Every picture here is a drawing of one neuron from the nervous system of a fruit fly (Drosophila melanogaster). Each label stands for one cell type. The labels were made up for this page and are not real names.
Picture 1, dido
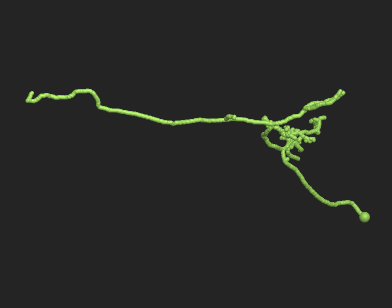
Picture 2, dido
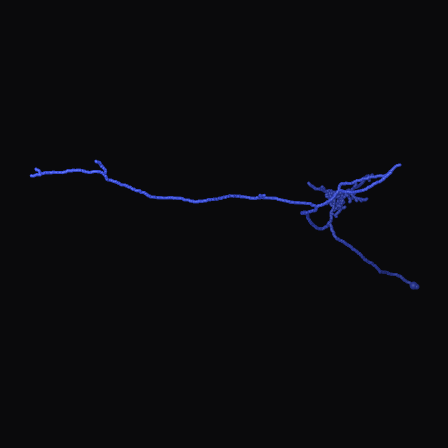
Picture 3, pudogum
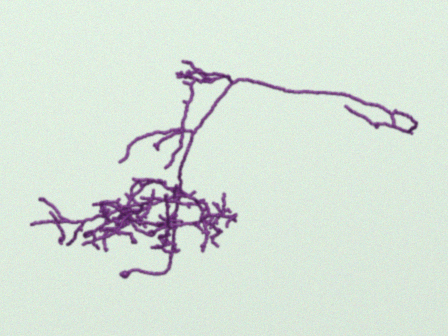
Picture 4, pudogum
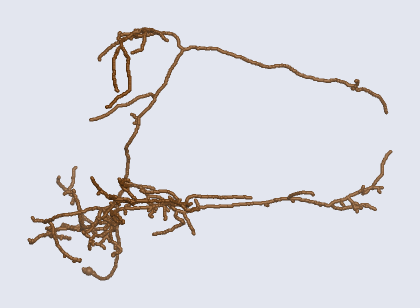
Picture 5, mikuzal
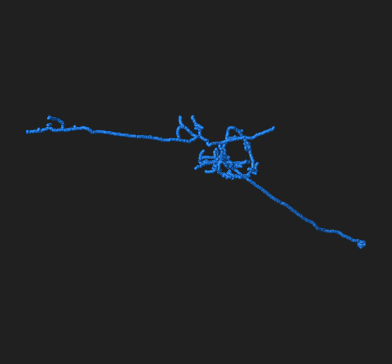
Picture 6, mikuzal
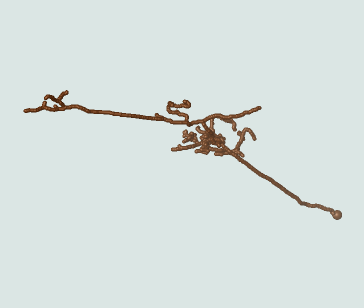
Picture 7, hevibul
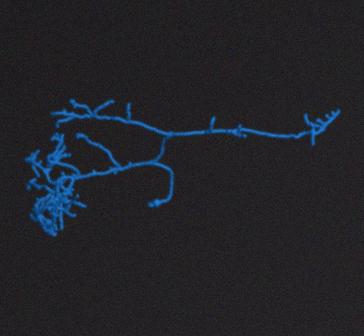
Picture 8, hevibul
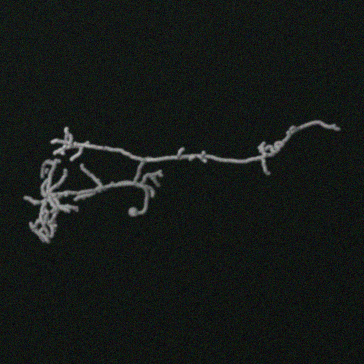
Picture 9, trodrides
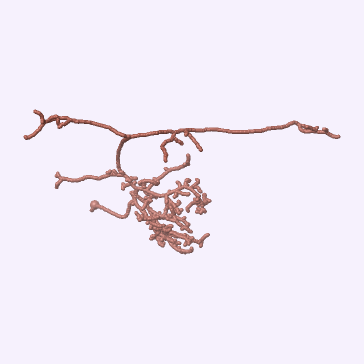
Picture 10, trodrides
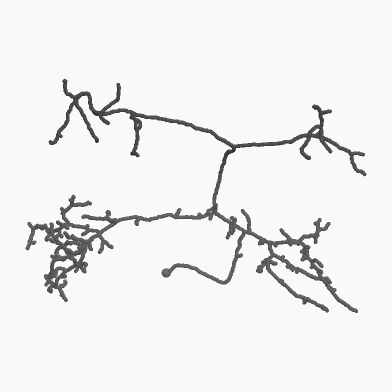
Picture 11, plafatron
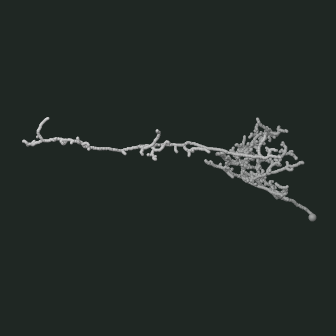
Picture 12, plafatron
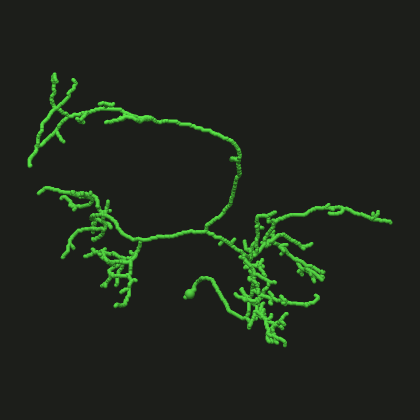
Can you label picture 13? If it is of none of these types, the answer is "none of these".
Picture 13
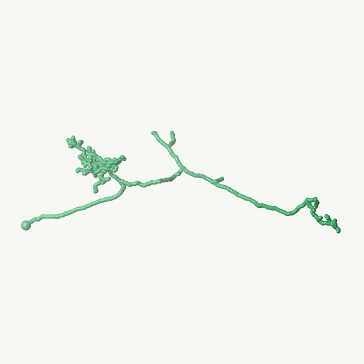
dido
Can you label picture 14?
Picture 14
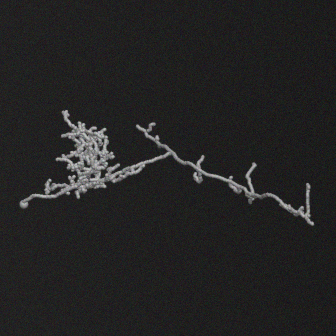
plafatron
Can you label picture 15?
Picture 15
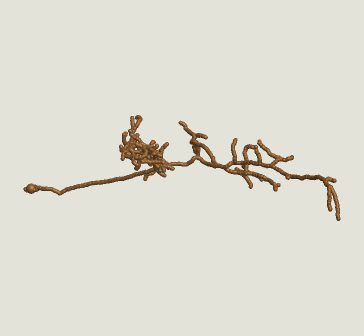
none of these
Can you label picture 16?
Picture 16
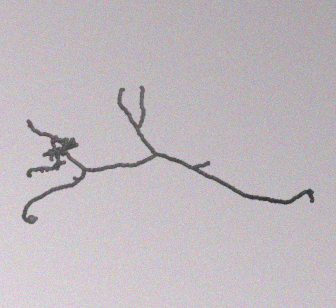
dido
